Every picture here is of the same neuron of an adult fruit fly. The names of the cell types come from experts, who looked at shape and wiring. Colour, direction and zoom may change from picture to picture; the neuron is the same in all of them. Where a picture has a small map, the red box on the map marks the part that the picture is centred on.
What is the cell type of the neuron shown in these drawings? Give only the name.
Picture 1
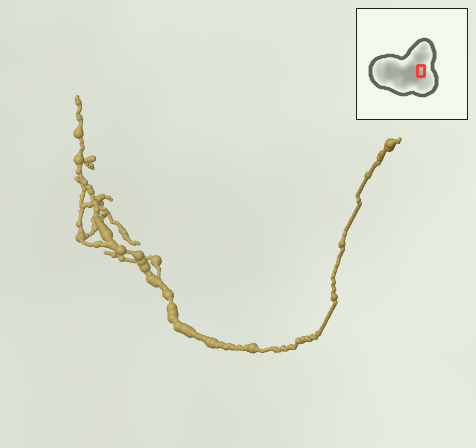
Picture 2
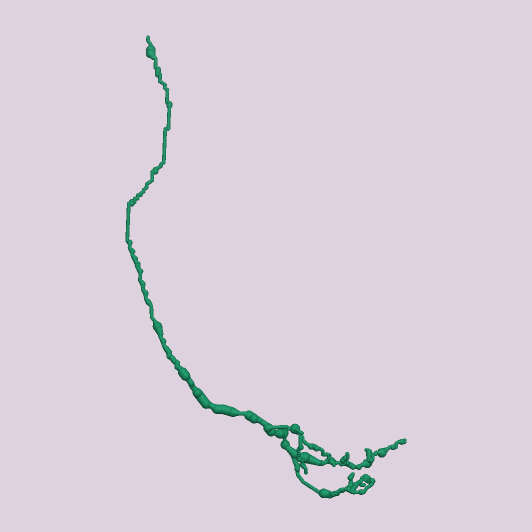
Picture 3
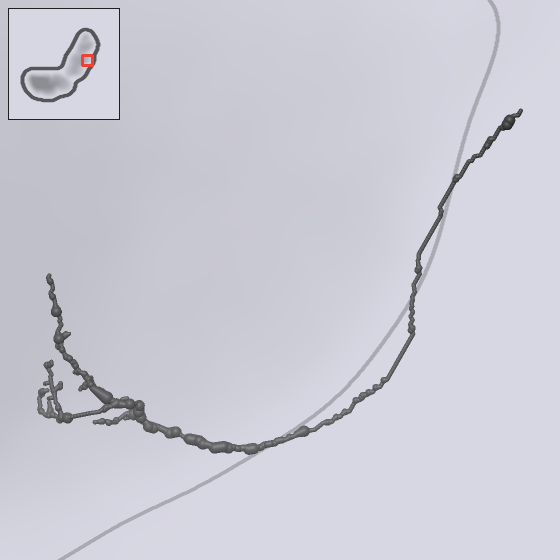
SNta29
